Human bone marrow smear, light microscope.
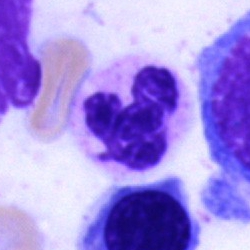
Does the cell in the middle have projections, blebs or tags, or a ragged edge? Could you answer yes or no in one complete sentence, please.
No, this cell's edge is smooth, without blebs, tags or ragged parts.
